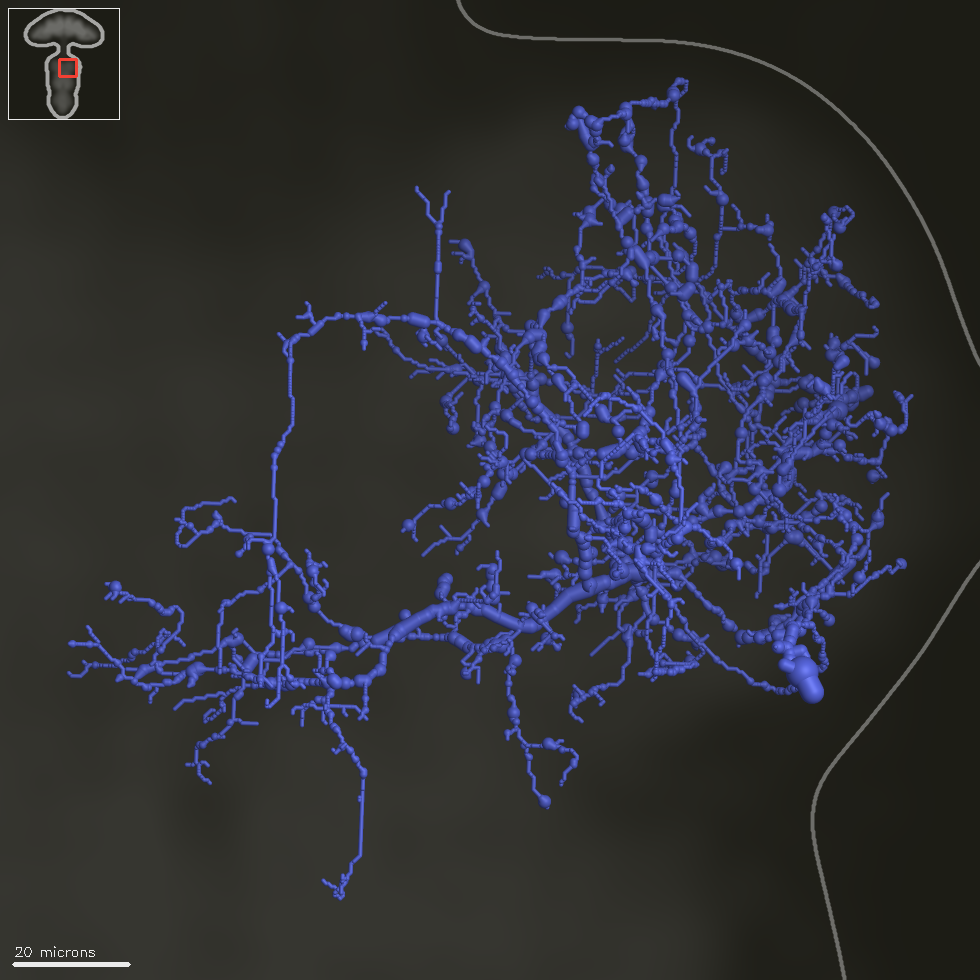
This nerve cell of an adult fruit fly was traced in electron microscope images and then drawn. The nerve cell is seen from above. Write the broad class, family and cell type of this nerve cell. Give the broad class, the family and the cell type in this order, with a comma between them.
nerve-cord intrinsic neuron, hemilineage 21A, IN21A020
